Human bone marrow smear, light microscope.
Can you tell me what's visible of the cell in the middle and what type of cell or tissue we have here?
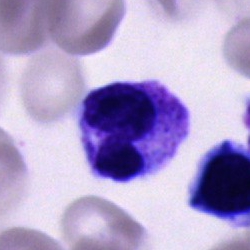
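Two dark lobes make up the nucleus, one upper and one lower. The nucleus lies toward the left, leaving most of the pale lilac-pink cytoplasm on the right. No nucleoli are visible. This is a segmented neutrophil.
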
